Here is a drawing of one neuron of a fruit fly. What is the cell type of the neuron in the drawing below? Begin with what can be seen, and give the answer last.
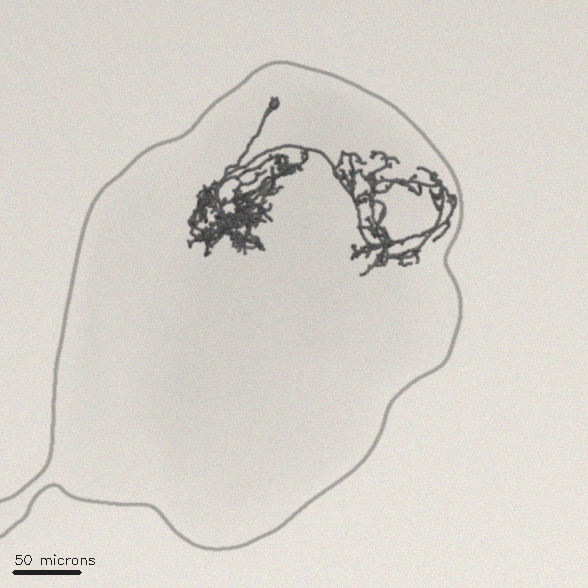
The cell body can be seen at the top of the picture. From left to right in the picture it spans about 200 microns. It is a central-brain intrinsic neuron. The cell type is IB017.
